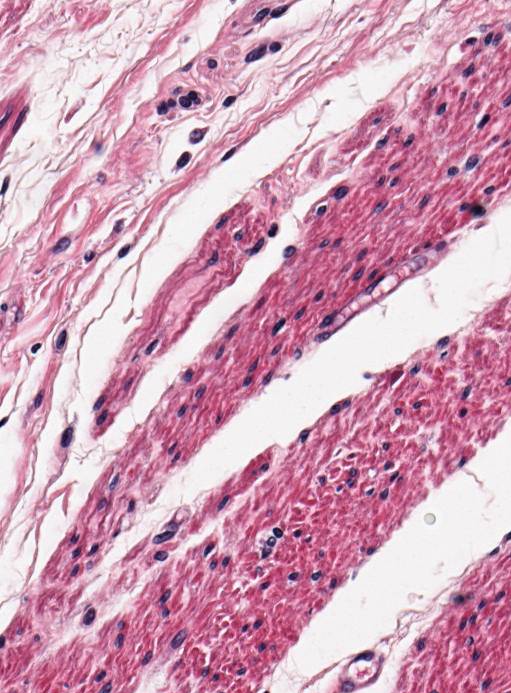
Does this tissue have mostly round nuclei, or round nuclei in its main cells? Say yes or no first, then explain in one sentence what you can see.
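No. Nuclei within the bands are dark, elongated and aligned with the long axis of the bands.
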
